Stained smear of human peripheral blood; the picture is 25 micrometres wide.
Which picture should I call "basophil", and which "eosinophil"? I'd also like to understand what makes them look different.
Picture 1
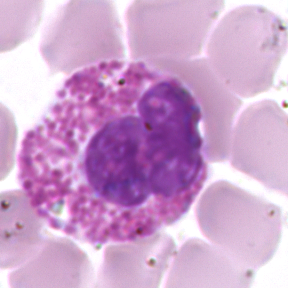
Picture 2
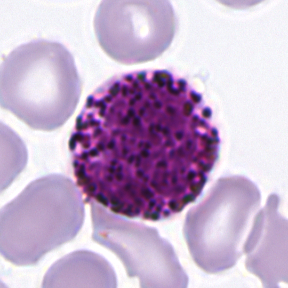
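Of the two cells, the eosinophil is the one in picture 1; picture 2 holds the basophil. Both have a round outline, smooth in picture 2.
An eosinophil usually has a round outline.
The nucleus is the clearest point of difference. In picture 1 it is visibly divided into two lobes, with condensed, deep purple chromatin and no visible nucleoli. In picture 2 granules hide the nucleus, so that its shape cannot be made out.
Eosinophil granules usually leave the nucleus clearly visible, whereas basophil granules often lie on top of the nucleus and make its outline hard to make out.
The granules differ as well. In picture 1 they are coarse, round and reddish-pink, and they pack the cytoplasm.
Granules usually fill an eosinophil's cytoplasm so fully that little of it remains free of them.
In picture 2 they are coarse, distinct round dots, dark purple to black, scattered over the whole cell including its centre, with a pinkish-purple background between them.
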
